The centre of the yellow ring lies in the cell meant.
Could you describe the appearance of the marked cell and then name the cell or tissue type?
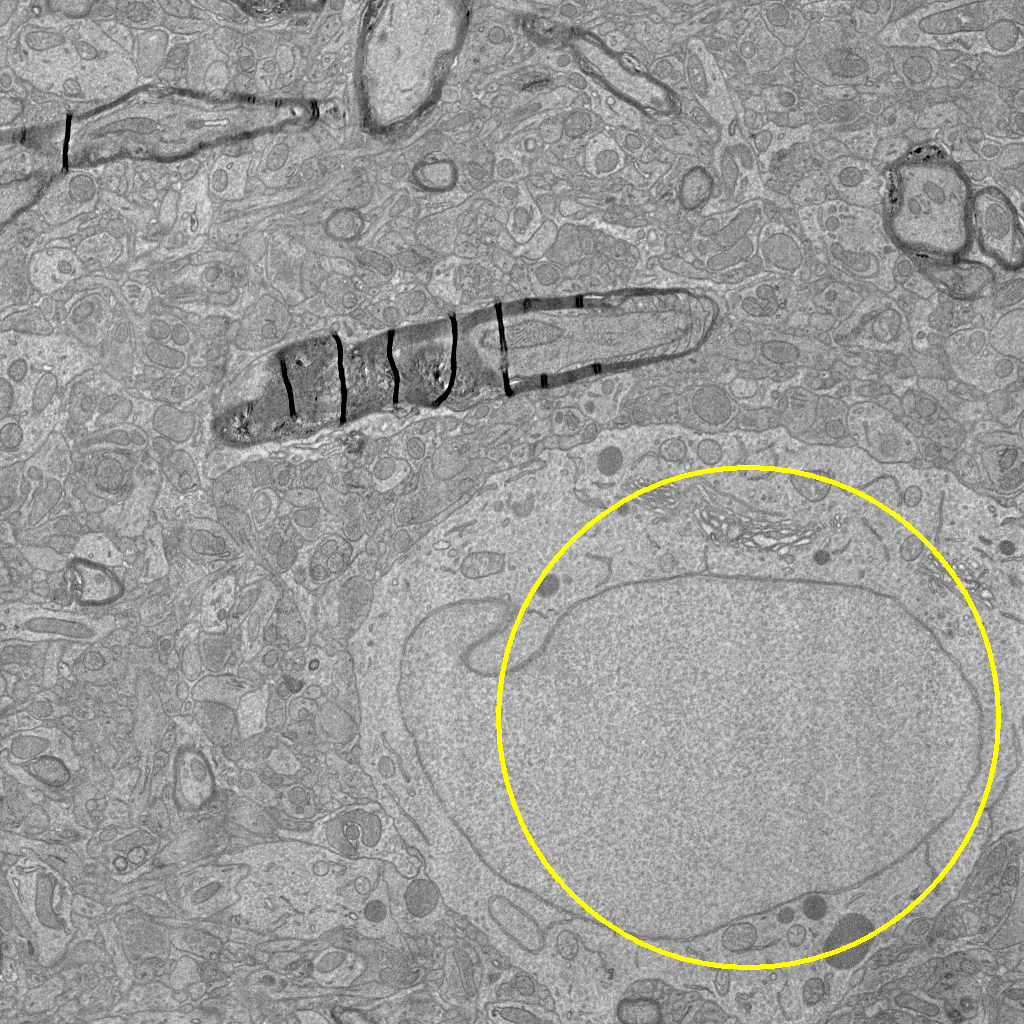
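Nucleus first: a large oval, long axis side to side, whole outline in the picture. Chromatin pale, finely even throughout, no dense clumps lining the envelope. No nucleolus shows in this plane. Above it, in the cytoplasm, Golgi stacks with small vesicles. An excitatory neuron.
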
